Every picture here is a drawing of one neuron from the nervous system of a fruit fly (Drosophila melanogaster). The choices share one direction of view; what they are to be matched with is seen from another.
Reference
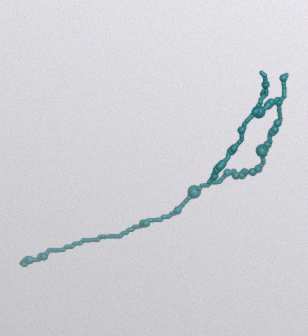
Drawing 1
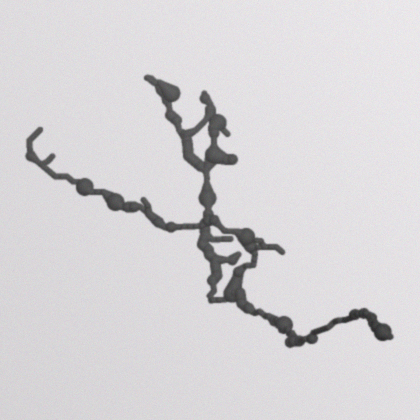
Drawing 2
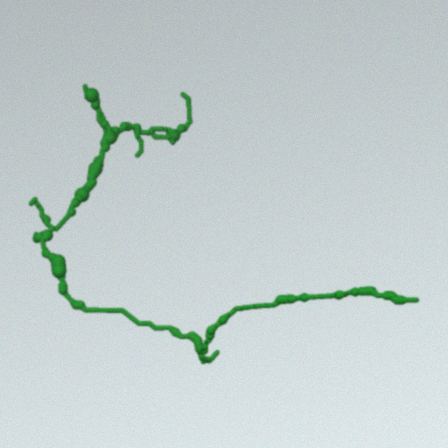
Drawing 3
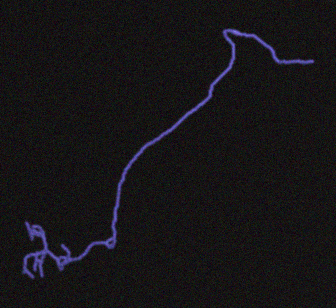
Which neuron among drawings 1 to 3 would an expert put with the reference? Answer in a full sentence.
Drawing 1 shows a neuron of the same cell type.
